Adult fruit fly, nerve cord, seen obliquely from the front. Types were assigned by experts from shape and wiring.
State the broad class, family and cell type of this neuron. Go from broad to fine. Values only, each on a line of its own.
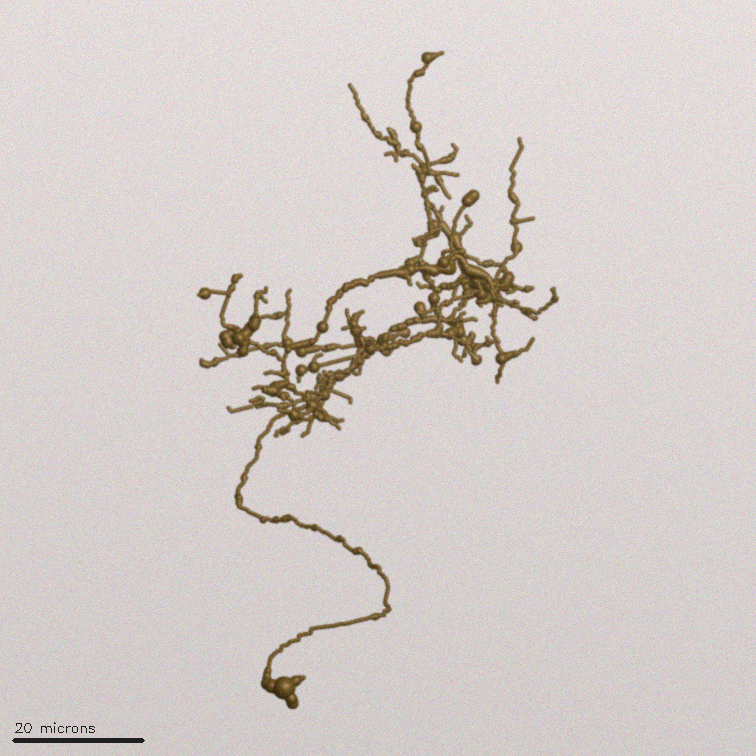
nerve-cord intrinsic neuron
hemilineage 14A
IN14A070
